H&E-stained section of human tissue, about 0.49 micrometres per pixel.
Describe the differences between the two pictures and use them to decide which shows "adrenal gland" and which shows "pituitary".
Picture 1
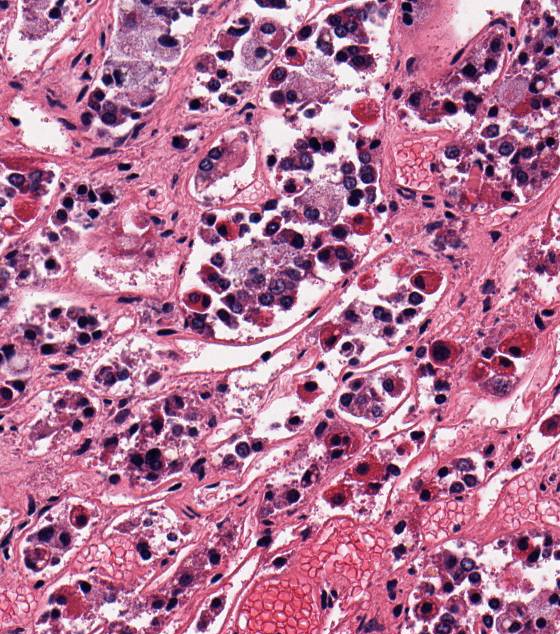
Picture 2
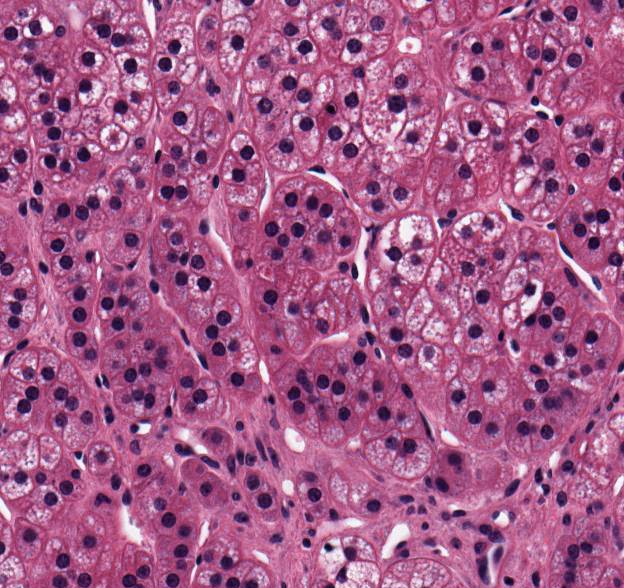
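As I read them, picture 1 is the pituitary and picture 2 is the adrenal gland. In the first, the cells sit in nests that form no glands, and I find no lined lumens. Many of these cells have pale grey-purple, finely granular cytoplasm, and scattered among them are cells with intensely red, dense cytoplasm. The largest cluster of packed red blood cells lies along the bottom edge. In the second, rounded nests and short cords fill the whole field, separated by thin strands of stroma. Its cells are polygonal with distinct borders, and many, especially toward the top and right, have pale, finely vacuolated, foamy cytoplasm instead of the granular or red cytoplasm of the first. Their nuclei are round, dark and fairly uniform, usually one per cell near the centre.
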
